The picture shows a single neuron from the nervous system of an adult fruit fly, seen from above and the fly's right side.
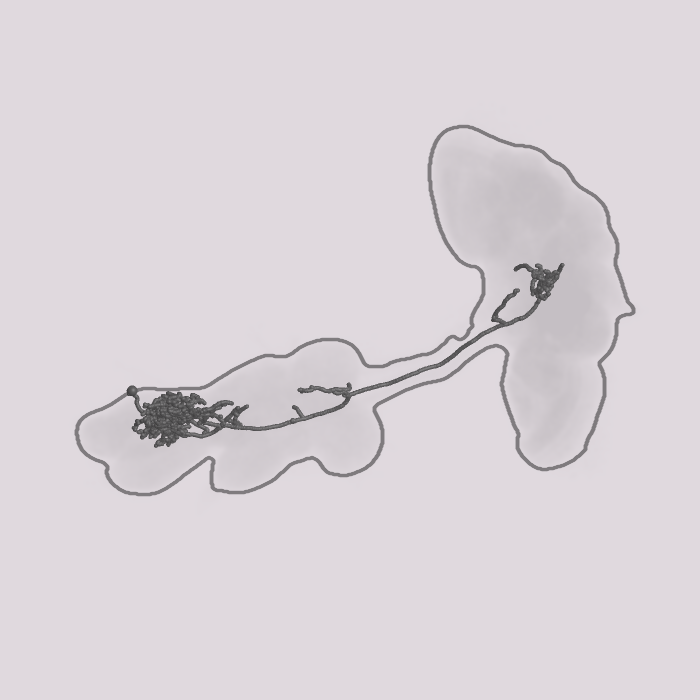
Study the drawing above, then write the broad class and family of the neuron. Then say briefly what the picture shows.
This is an ascending neuron. Its family is hemilineage 17A. It runs through the neck, between the brain and the nerve cord. Its cell body lies on the left of the picture.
